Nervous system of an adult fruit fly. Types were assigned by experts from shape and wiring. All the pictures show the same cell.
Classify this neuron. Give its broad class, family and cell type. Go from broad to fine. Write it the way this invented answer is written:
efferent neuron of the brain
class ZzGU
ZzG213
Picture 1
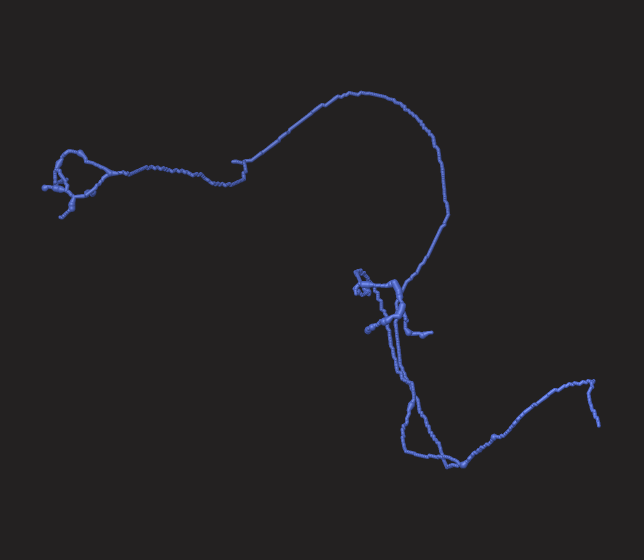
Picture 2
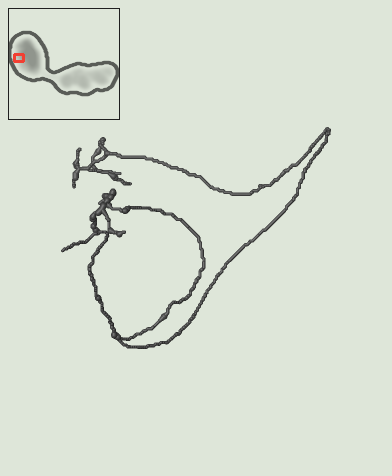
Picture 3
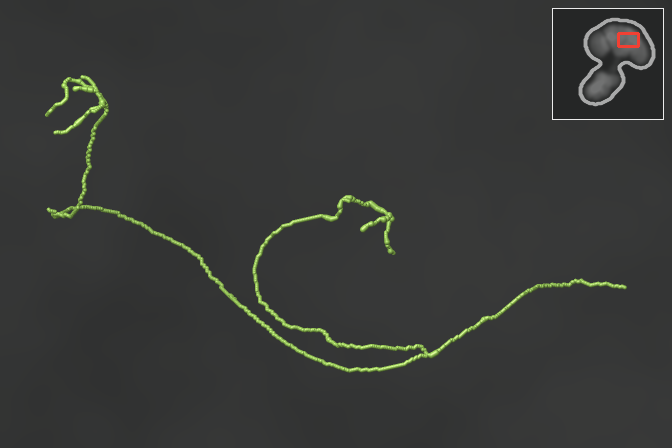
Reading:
sensory neuron entering the brain
class olfactory
ORN_VM5v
